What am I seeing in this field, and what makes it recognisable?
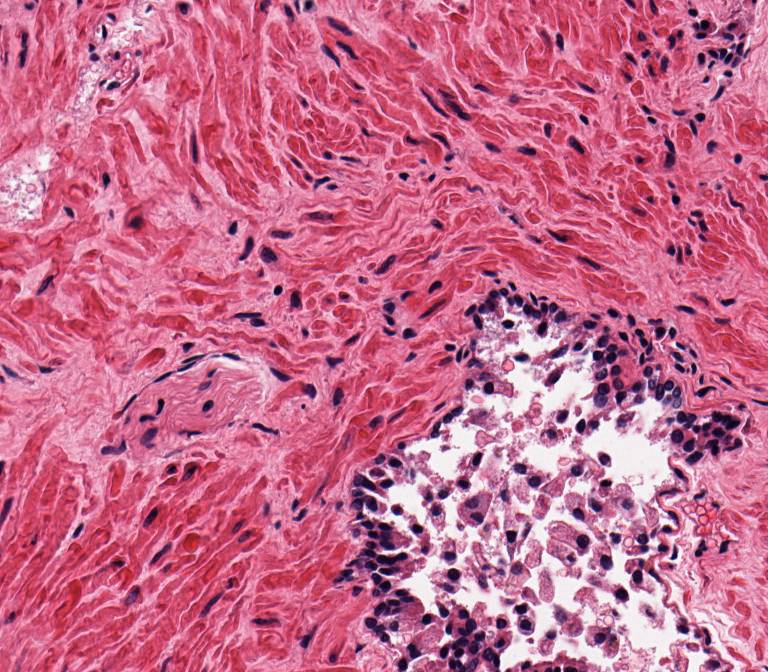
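What you're mainly looking at is fibromuscular stroma. Notice interlacing bundles of pink spindle cells filling most of the field.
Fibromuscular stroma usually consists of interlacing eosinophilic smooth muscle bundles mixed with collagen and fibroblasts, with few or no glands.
At lower right, a space holds scattered rounded cells with pale pink cytoplasm, while small cells with round dark nuclei crowd its edges.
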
